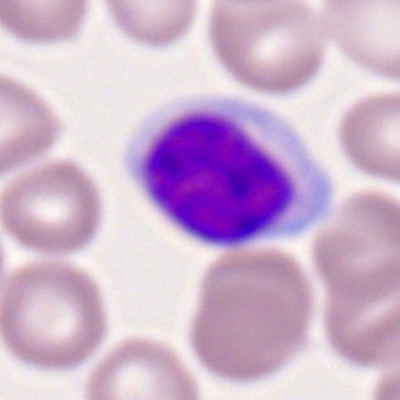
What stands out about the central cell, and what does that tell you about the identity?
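Smooth and oval in outline, the cell has dark purple, coarsely clumped chromatin. Its rim of cytoplasm is wider on the right side than on the left, and no granules are visible in it. Answer: lymphocyte.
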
